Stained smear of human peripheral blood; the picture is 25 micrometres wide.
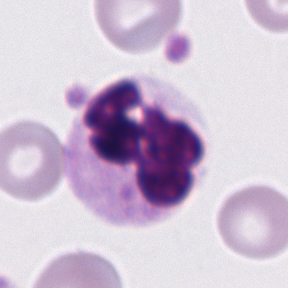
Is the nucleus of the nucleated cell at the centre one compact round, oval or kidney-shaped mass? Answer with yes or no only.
No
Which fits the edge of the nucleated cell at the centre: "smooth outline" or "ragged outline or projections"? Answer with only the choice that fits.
Smooth outline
